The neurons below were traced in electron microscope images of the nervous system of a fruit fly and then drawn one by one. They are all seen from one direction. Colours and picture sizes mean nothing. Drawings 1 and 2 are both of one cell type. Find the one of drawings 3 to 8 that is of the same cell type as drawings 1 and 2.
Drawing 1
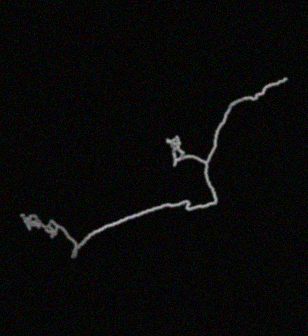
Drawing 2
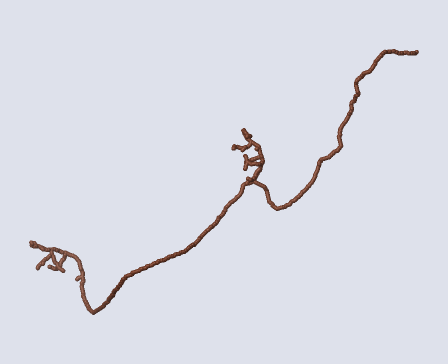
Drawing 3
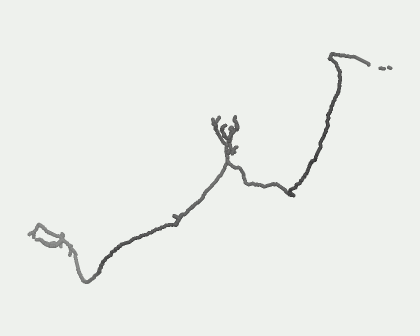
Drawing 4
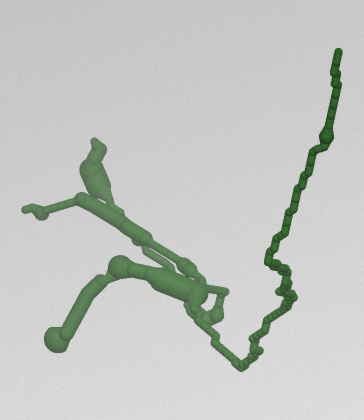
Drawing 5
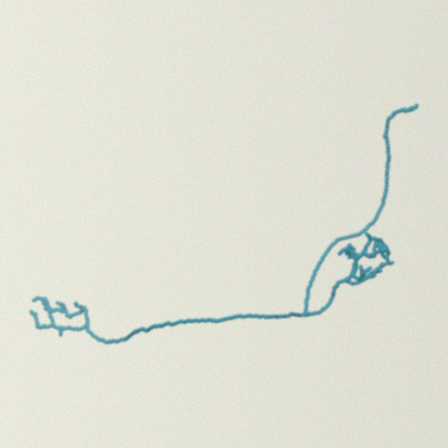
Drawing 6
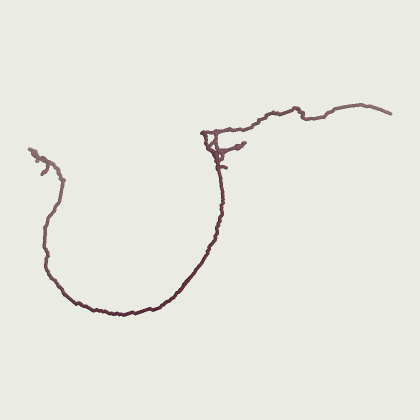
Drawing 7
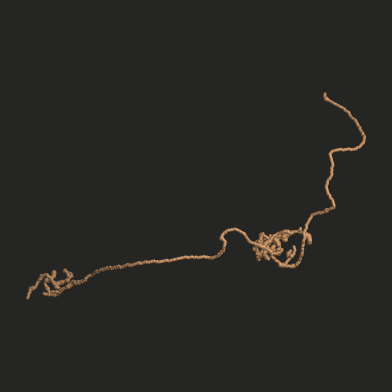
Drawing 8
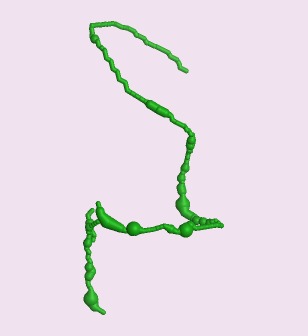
3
